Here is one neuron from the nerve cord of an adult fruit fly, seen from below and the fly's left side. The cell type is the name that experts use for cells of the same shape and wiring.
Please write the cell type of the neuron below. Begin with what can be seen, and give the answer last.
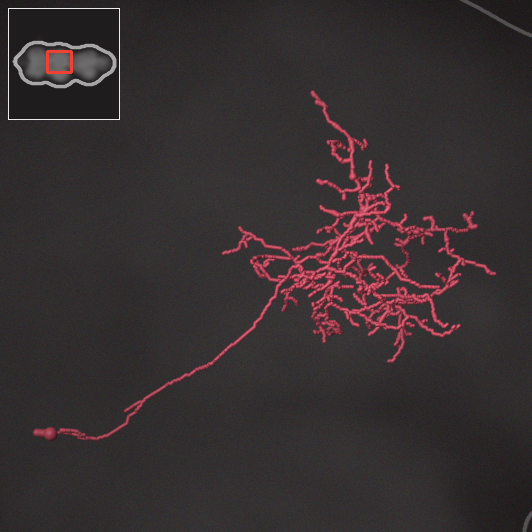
The picture shows dozens of branch ends. In this view it is wider than it is tall. This is a nerve-cord intrinsic neuron. Its cell type is IN13B039.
